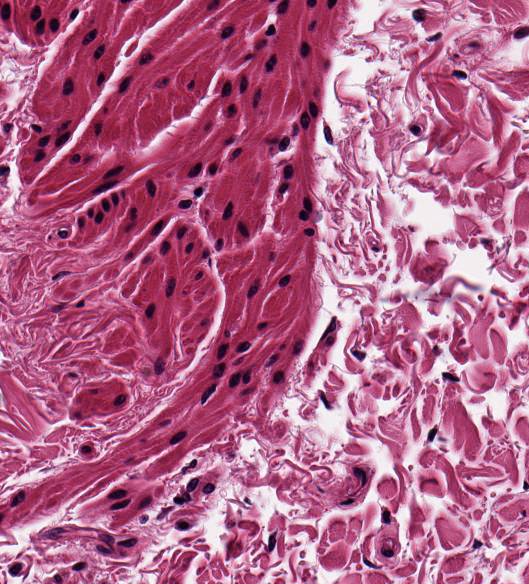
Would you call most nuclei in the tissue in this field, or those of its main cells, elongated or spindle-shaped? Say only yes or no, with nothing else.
Yes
